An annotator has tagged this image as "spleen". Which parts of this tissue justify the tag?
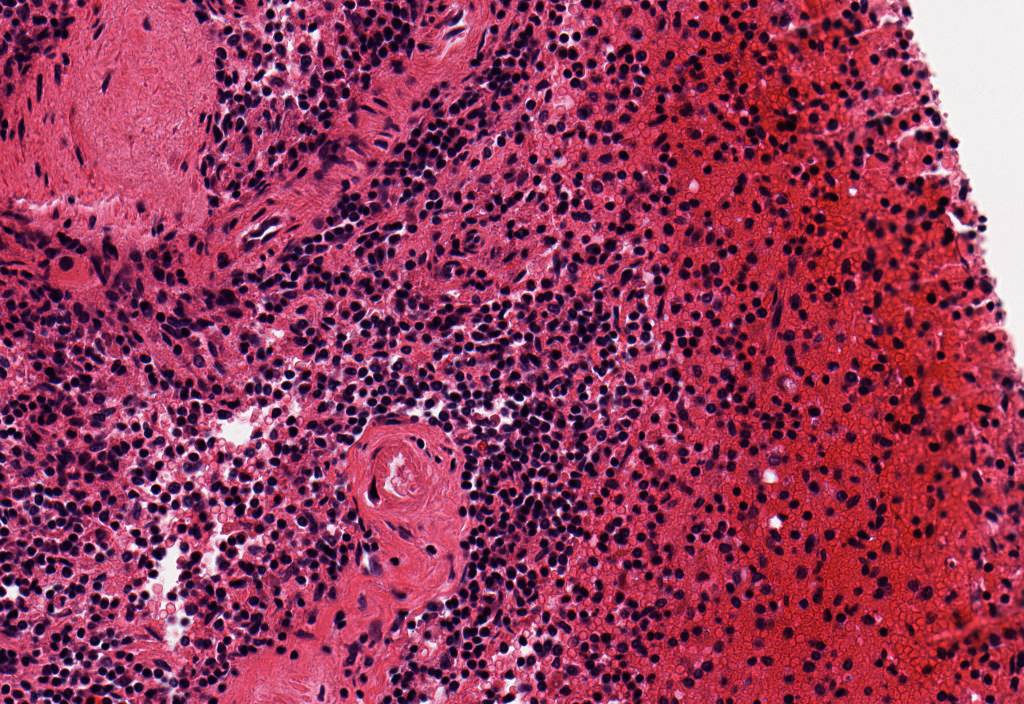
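This tissue is spleen. Most nucleated cells are small lymphocytes with round, dark purple nuclei and very scant cytoplasm.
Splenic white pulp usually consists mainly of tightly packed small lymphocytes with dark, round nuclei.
These cells fit white pulp. On the right, red blood cells lie tightly packed as small bright red discs.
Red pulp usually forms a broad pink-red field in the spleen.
This packed red area goes with red pulp. Just below centre lies a small vessel with a thick, pink, layered wall and narrow slit-like lumen.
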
